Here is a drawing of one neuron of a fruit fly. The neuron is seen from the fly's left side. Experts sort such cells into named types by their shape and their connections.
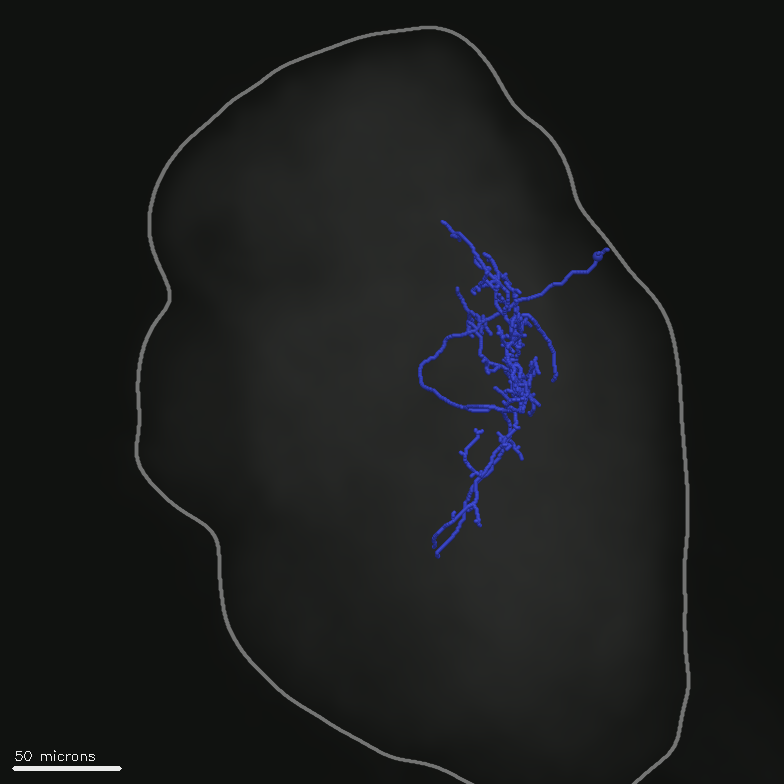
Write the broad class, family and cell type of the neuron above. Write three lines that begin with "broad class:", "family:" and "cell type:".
broad class: central-brain intrinsic neuron
family: hemilineage DM6_central1
cell type: CB1260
